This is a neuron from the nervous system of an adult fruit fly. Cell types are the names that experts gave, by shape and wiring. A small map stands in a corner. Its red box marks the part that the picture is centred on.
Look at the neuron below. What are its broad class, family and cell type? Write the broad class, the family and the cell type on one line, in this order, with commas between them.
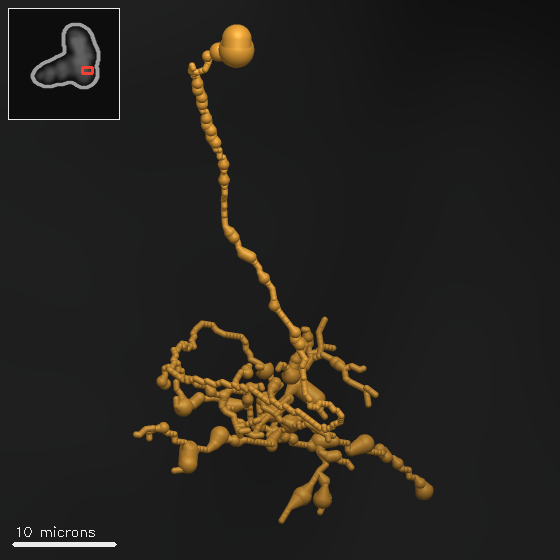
optic-lobe intrinsic neuron, Cm, Cm2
